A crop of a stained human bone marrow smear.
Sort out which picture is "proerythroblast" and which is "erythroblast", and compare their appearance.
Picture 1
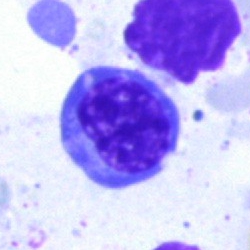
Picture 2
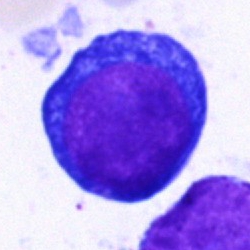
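That's the erythroblast in picture 1, and the proerythroblast in picture 2. The erythroblast is round and smooth, and its chromatin is coarsely clumped into dark blocks separated by paler areas. No nucleoli show.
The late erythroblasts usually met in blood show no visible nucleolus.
Its cytoplasm is deep blue, forms a rim that is widest on the lower left, and has no granules. A larger, darkly stained purple cell sits just above and to the right of it, not touching it. The proerythroblast is roughly round with a smooth edge, and its nucleus fills most of the cell, leaving a narrow rim of cytoplasm that is wider at the top than at the bottom. Its chromatin is finely granular and evenly spread. Its cytoplasm is deep blue too, with small pale spots at the top that give it a mottled look.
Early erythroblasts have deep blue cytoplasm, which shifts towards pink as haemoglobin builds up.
So both cells share the deep blue cytoplasm, and the clearest difference is the chromatin: it forms coarse dark blocks in the erythroblast and is fine and even in the proerythroblast.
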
